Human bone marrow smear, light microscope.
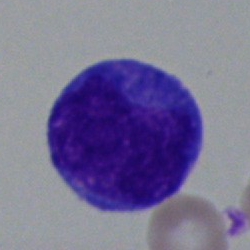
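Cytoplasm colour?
Deep blue.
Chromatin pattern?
Fine and evenly spread, without large dark clumps.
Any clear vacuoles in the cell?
None are seen.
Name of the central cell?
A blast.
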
